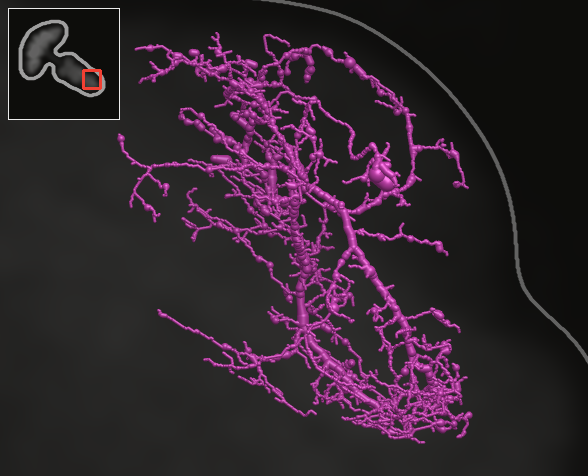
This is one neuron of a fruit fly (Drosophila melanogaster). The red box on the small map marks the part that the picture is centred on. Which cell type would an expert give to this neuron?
IN16B024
